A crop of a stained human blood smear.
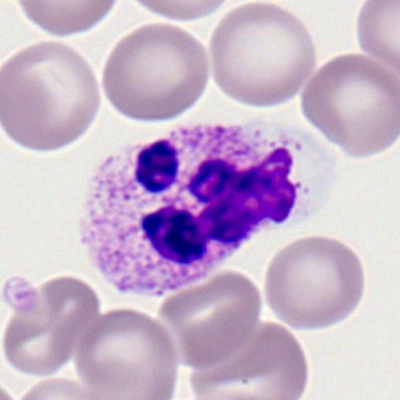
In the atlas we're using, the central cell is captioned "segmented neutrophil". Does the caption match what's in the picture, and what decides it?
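Yes, segmented neutrophil is the right call here. The nucleus shows clearly as at least three separate dark lobes.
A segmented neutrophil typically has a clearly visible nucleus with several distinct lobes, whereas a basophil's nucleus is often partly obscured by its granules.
The granules are small and many, scattered through plentiful, pale pinkish-lilac cytoplasm.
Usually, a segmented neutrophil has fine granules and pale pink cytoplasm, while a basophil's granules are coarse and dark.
Otherwise, the chromatin is dark purple and densely clumped, a pale zone with few granules lies at the right-hand edge, and the outline is irregular rather than a smooth circle.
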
